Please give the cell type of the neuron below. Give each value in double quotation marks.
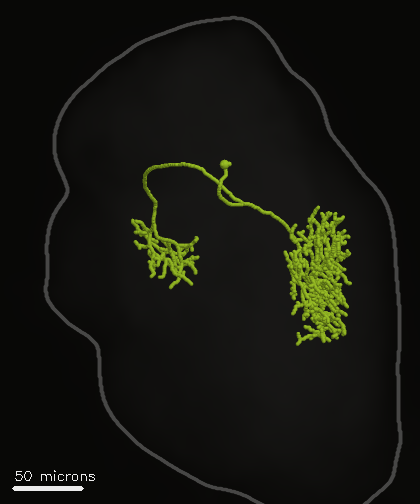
"LT51"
